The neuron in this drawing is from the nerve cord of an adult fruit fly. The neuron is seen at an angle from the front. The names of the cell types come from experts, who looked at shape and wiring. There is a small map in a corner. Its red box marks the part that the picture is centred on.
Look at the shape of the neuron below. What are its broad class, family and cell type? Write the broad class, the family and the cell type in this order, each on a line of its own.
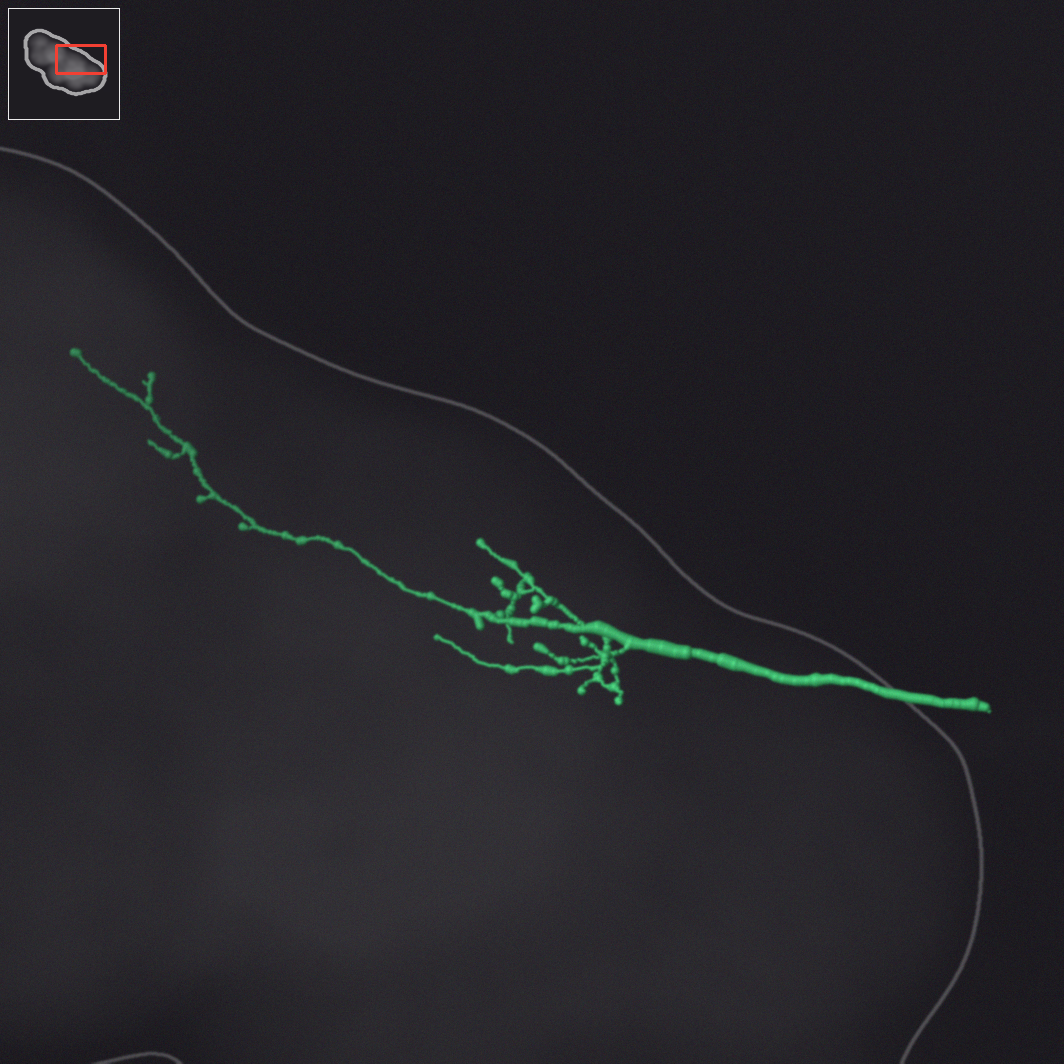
sensory neuron entering the nerve cord
class mechanosensory proprioceptive
SNpp08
